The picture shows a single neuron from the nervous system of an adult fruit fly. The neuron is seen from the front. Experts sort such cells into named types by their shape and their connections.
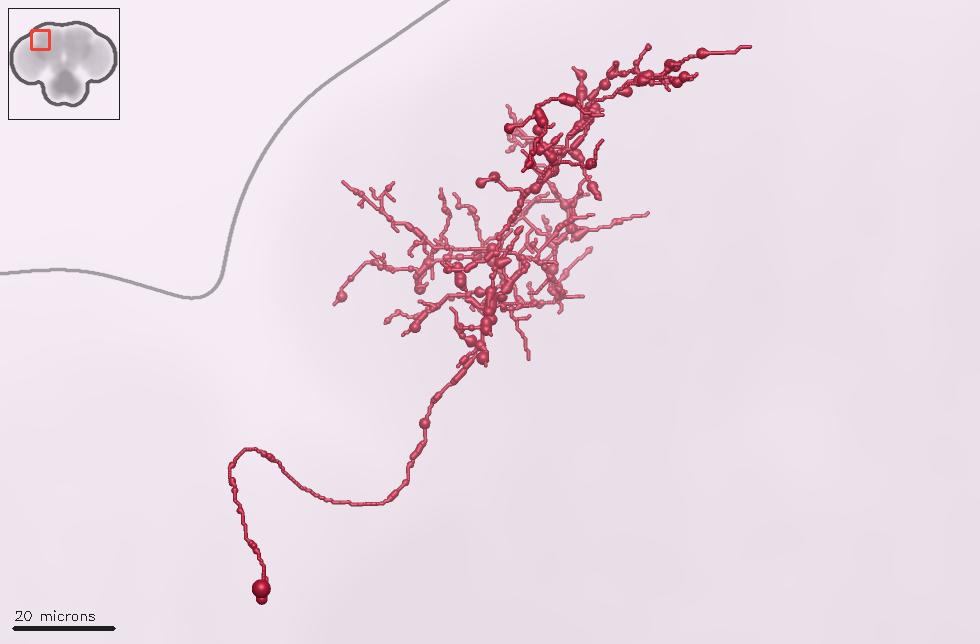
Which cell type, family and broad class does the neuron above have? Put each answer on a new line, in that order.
CB1626
hemilineage SLPav3
central-brain intrinsic neuron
